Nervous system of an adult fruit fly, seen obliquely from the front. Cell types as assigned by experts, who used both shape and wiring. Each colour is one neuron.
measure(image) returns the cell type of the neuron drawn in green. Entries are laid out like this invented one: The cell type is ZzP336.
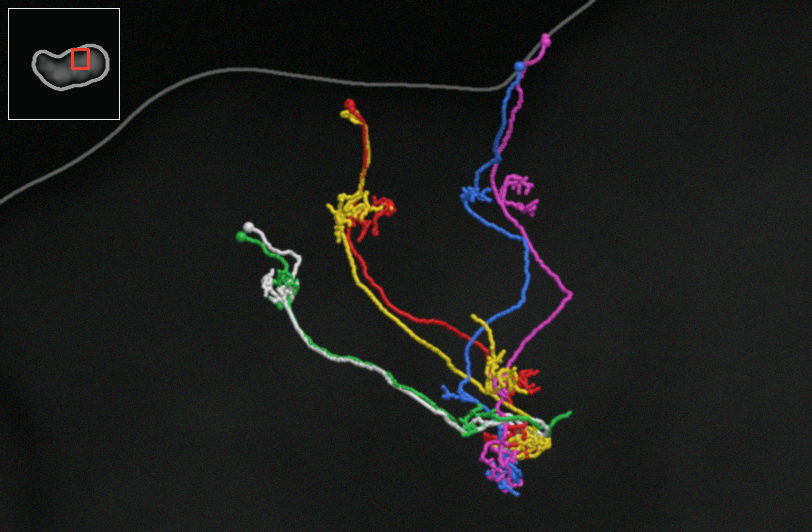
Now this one: The cell type is PFNp_d.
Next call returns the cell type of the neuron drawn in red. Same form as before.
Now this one: The cell type is PFNm_a.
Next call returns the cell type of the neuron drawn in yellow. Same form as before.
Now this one: The cell type is PFNm_b.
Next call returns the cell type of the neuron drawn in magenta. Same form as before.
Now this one: The cell type is PFNp_b.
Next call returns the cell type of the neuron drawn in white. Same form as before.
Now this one: The cell type is PFNp_a.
